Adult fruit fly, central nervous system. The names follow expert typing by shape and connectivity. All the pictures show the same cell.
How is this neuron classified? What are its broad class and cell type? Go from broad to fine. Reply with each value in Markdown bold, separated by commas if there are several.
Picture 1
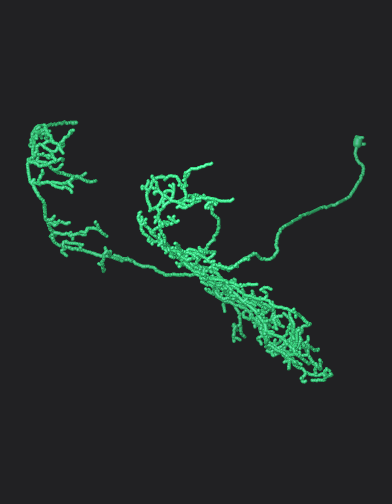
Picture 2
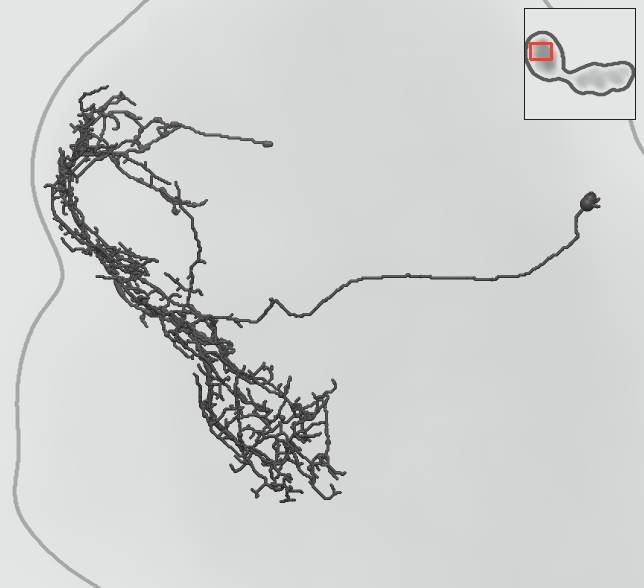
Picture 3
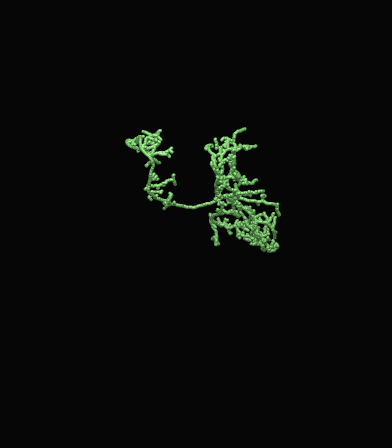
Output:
**central-brain intrinsic neuron**, **LAL155**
